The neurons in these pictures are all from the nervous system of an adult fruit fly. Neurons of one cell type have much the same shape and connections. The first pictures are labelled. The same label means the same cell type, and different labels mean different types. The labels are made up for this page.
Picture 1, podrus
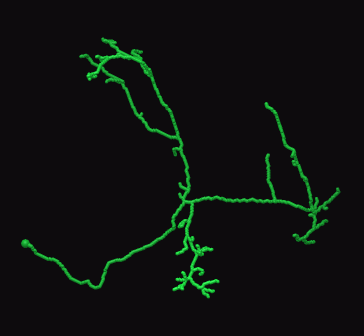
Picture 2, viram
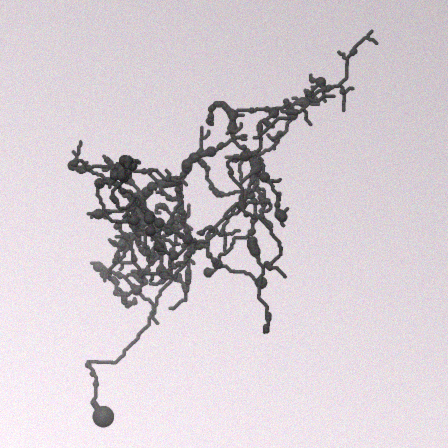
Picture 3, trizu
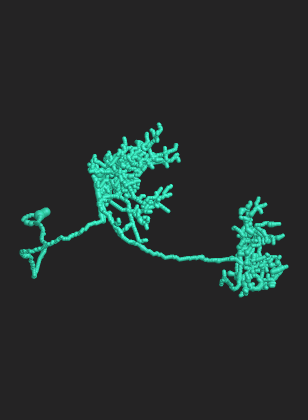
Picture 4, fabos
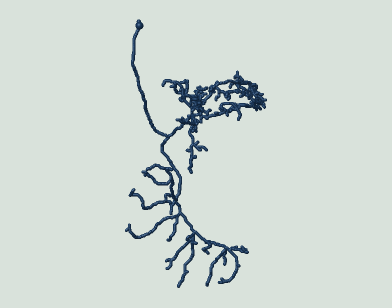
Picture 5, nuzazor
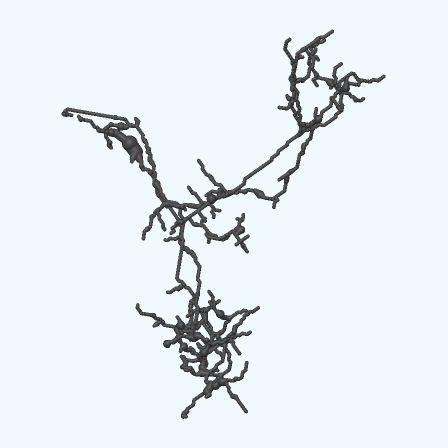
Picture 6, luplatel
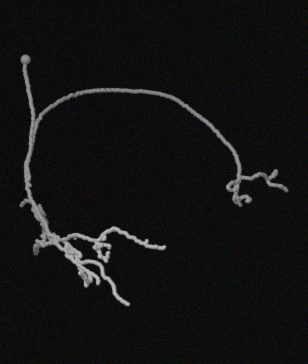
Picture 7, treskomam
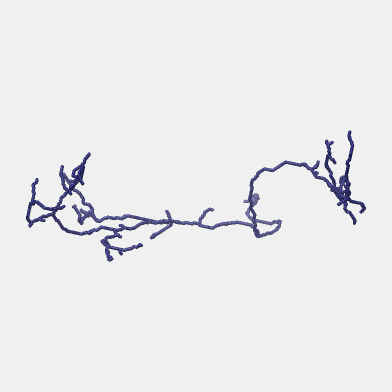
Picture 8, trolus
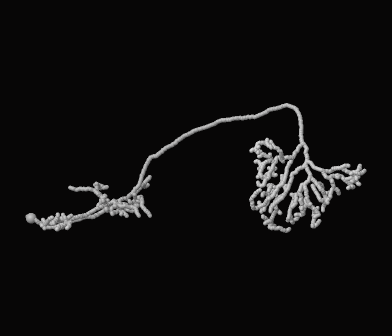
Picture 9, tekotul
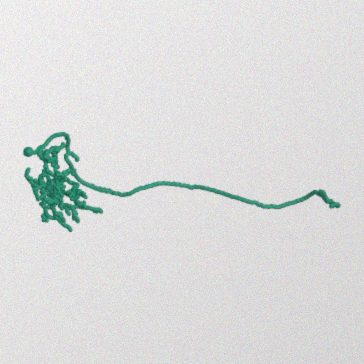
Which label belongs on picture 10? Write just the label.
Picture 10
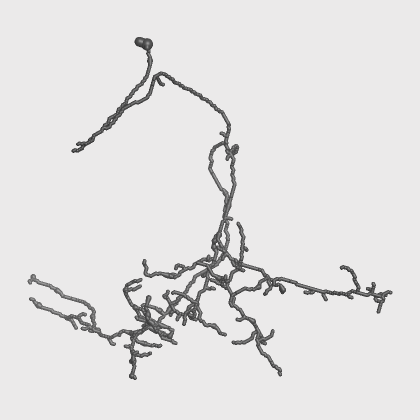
nuzazor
